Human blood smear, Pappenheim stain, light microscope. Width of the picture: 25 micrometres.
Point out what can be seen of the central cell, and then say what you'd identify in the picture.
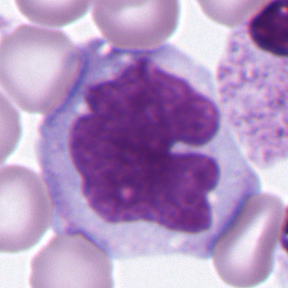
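Deep notches cut into the right side of the folded nucleus. Cytoplasm pale grey-blue, without coarse coloured granules. At the upper right edge, part of a cell filled with pink-purple granules. Name: monocyte.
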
